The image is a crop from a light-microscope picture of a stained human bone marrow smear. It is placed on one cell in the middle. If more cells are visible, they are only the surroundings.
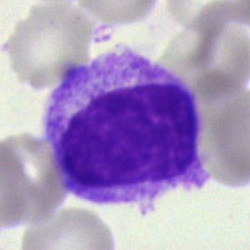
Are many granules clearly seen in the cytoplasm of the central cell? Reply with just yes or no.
Yes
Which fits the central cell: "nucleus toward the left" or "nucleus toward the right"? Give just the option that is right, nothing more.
Nucleus toward the right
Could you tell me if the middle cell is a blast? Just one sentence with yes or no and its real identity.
No, it is a myelocyte and not a blast that occupies the middle of the crop.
